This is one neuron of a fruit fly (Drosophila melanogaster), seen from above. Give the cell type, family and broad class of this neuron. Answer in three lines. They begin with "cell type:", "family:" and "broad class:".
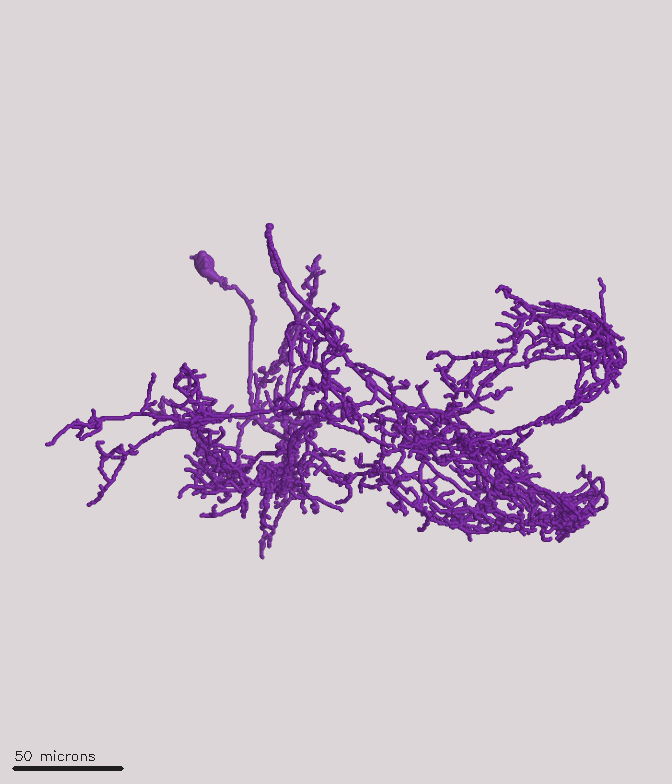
cell type: OA-VUMa3
family: hemilineage 00B
broad class: central-brain intrinsic neuron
